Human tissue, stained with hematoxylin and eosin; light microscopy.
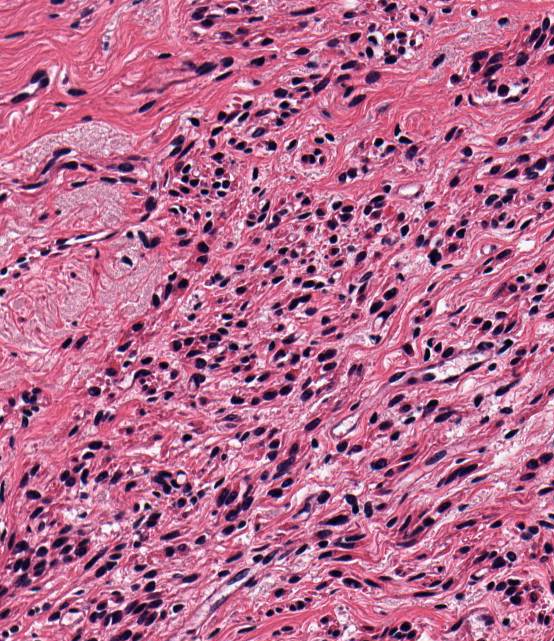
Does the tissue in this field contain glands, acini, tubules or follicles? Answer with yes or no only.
No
